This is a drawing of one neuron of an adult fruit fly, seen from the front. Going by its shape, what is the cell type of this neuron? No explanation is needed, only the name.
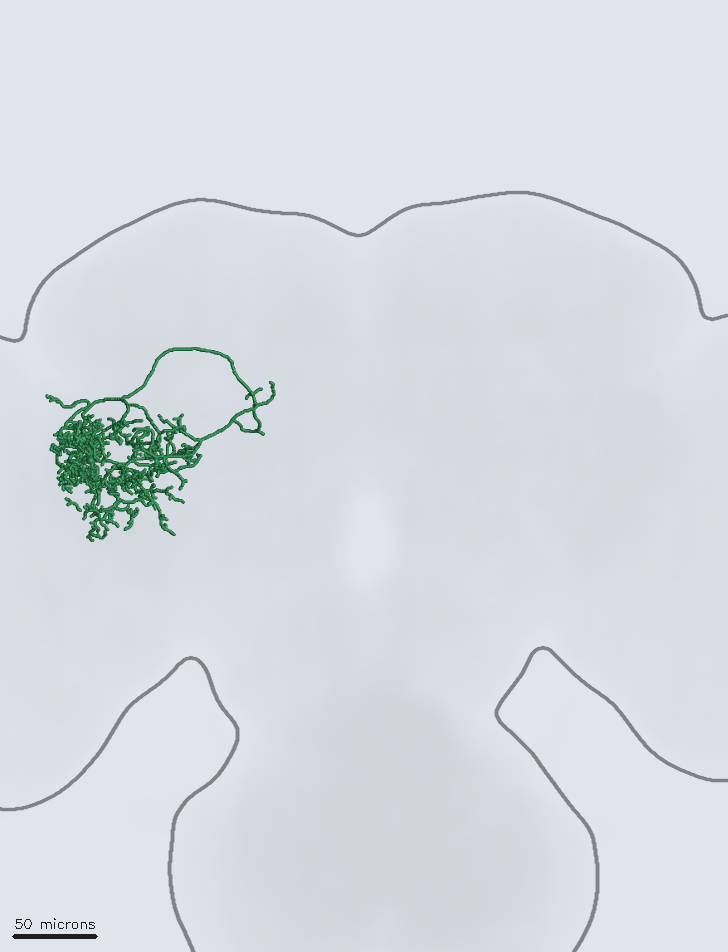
AVLP435_b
